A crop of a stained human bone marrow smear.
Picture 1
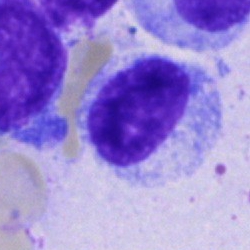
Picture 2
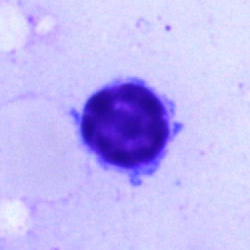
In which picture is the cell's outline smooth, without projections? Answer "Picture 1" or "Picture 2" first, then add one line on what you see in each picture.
Picture 1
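Picture 1: The cell outline is roughly oval, with no surface projections.
Picture 2: Small irregular blue tags project from the cell edge.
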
